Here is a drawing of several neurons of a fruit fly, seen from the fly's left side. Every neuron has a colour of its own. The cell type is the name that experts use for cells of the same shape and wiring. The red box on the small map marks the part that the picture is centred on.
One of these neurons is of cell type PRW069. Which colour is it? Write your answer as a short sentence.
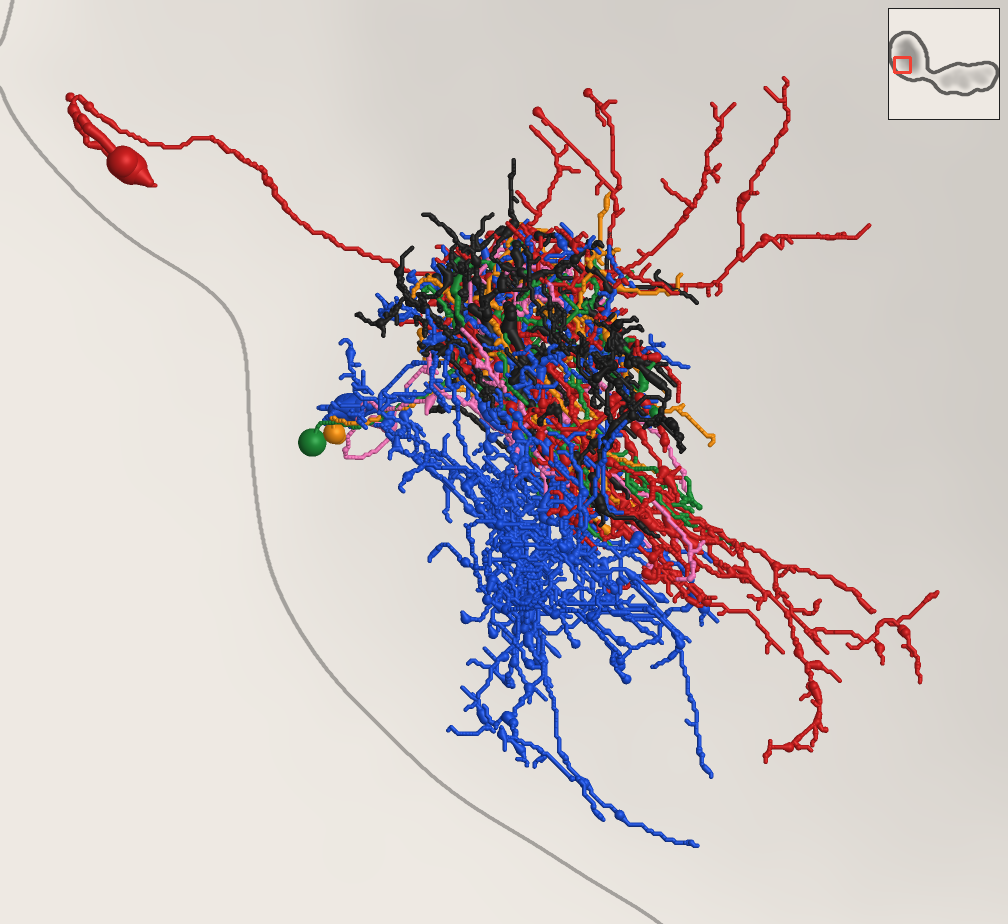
The colour is black.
